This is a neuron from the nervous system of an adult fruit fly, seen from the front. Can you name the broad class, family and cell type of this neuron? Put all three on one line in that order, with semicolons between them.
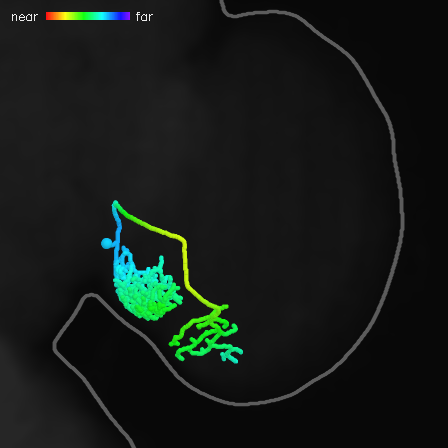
optic-lobe intrinsic neuron; MeLo; MeLo12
